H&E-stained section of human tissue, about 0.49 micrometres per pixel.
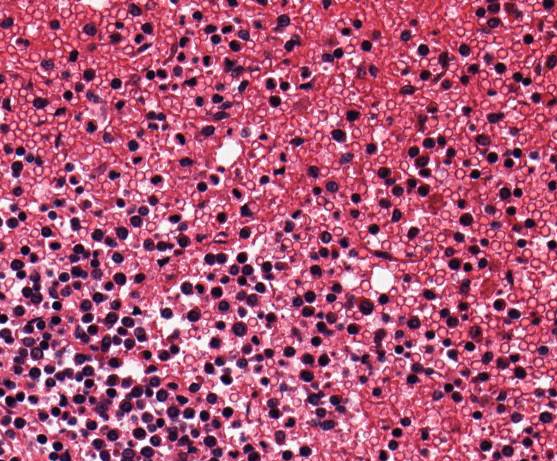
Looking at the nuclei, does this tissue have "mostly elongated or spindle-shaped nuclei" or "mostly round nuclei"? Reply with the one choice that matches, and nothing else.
Mostly round nuclei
